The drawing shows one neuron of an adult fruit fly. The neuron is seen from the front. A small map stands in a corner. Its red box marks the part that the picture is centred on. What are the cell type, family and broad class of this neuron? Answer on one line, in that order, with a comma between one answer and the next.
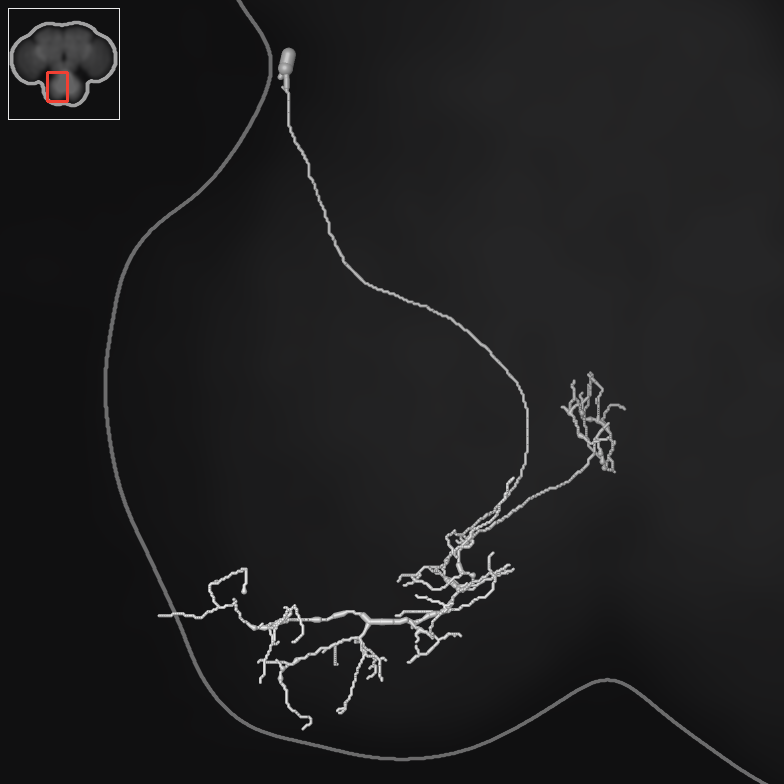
IN23B007, hemilineage 23B, nerve-cord intrinsic neuron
